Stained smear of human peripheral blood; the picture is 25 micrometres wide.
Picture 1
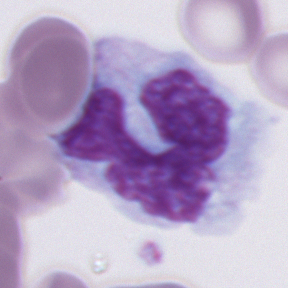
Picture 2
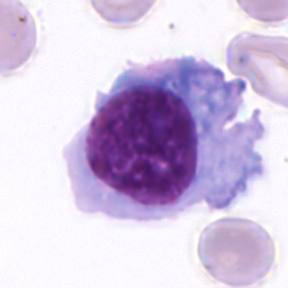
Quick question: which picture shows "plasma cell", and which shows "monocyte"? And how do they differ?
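Let me sort these out: the monocyte is in picture 1, and the plasma cell is in picture 2. In picture 1, the cytoplasm is abundant and a pale grey-blue.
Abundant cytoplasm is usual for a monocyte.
In picture 2, most of the cytoplasm lies to the right of the nucleus.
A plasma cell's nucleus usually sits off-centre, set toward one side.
That nucleus is round in outline and about 10 micrometres across, and its chromatin is coarse and clumped, with paler gaps between the clumps.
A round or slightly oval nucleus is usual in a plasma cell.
Both outlines are irregular: picture 1 has a frayed, fringed margin on its right side, and picture 2 carries many small ragged projections along its right border. No distinct coarse granules are visible in picture 1, and no distinct granules in picture 2 either. As for the neighbours, a red cell touches the upper-left edge of the monocyte, whereas the red cells near the plasma cell lie around it without overlapping it.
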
